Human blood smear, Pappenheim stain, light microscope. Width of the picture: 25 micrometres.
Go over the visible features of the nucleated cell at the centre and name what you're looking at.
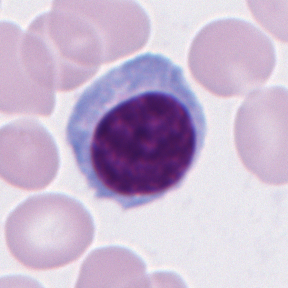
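The cell's outline is irregular, with a slightly ragged, scalloped edge. It measures about 13 micrometres across, about 1.75 times as wide as a red cell that lies whole in the picture. Toward the lower right sits a round to slightly oval nucleus about 9 micrometres across, with no indentation or lobes; it fills about 50% of the cell's area. The chromatin is dense and coarsely clumped, darker patches lying among lighter ones, and no distinct nucleolus can be seen. Its name is typical lymphocyte.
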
